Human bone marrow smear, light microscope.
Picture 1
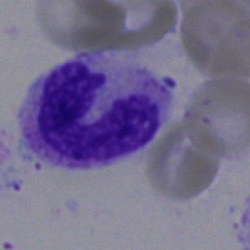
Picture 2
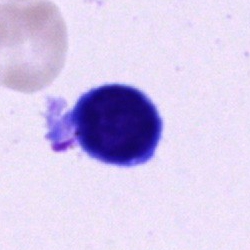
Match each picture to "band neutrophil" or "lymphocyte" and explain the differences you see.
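Picture 1 shows a band neutrophil; picture 2 shows a lymphocyte. The band neutrophil's nucleus is curved into a horseshoe or C shape, with its notch opening toward the upper right.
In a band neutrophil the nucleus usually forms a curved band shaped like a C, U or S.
The outlines differ: the band neutrophil is smooth and roughly oval, the lymphocyte round. The chromatin of the band neutrophil is dark purple and coarsely clumped, while that of the lymphocyte is dense and stains a deep blue-purple.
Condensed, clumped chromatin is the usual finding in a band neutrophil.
No nucleoli are visible in either nucleus. The lymphocyte has scant cytoplasm, with hardly any visible rim around the nucleus, and no granules are visible within it. A small, irregular pale lilac fragment is attached to the lymphocyte's left side, whereas pale grey red cells lie above and to the right of the band neutrophil.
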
